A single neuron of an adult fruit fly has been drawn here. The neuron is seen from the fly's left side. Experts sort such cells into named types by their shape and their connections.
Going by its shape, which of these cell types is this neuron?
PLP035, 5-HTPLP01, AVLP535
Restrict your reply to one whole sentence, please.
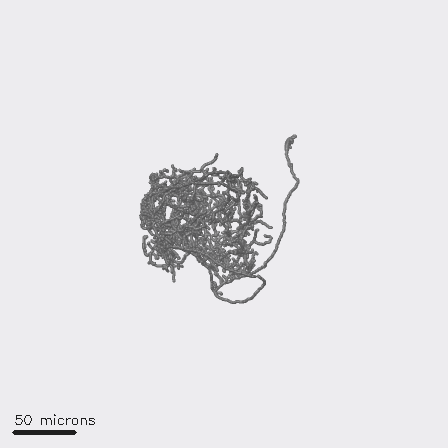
Within the cell type 5-HTPLP01 sits this neuron.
